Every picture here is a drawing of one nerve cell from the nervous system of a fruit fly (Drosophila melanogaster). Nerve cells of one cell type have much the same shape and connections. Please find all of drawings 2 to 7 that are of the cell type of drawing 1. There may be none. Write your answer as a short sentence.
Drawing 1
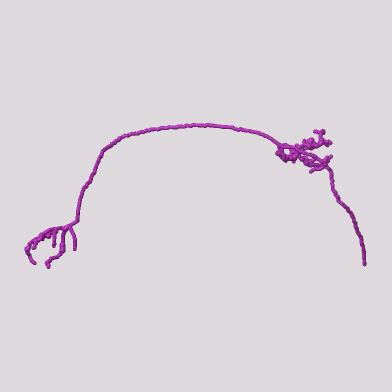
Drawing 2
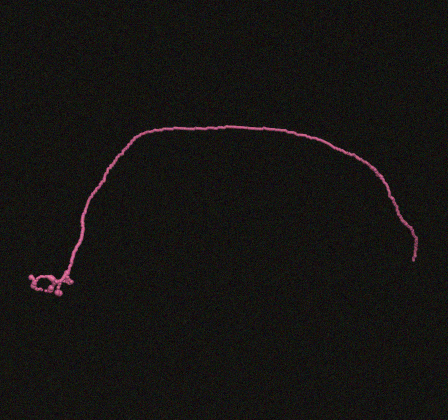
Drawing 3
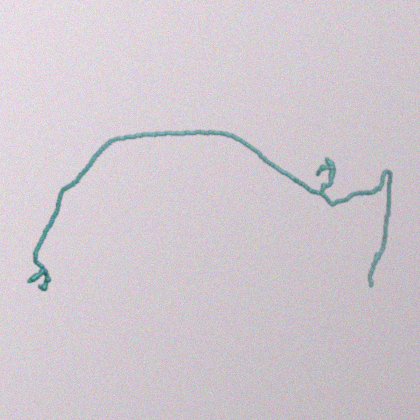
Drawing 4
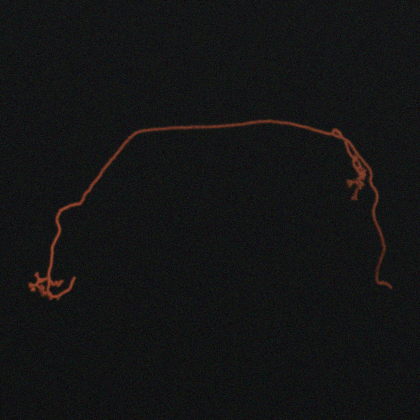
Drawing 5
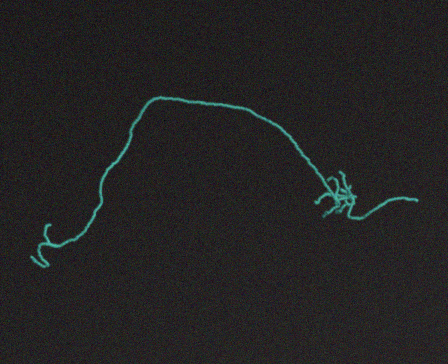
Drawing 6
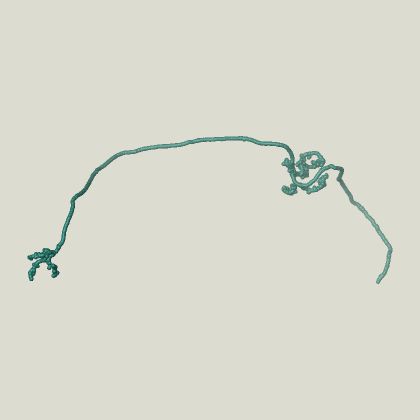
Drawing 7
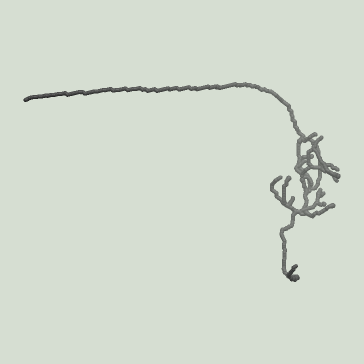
Drawing 6 is of the same cell type.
